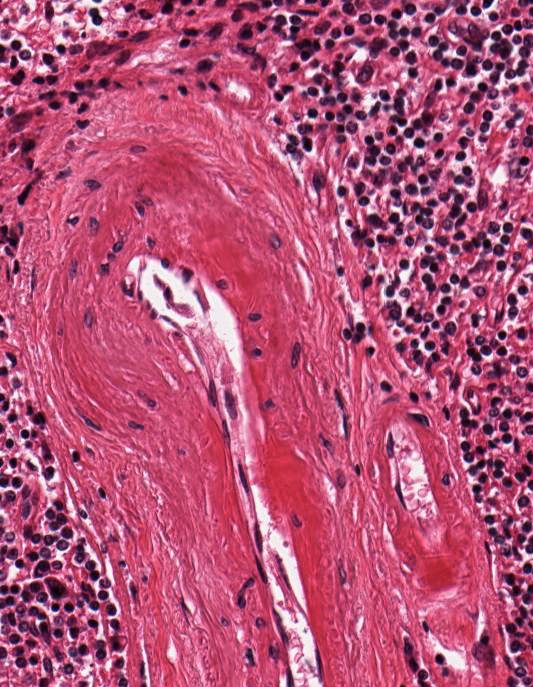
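Spleen. Two thick-walled vessels run lengthwise down the centre of the field, the larger on the left and the smaller on the lower right. Wavy pink fibres in the walls lie in layers following the course of the lumen, with sparse elongated, spindle-shaped nuclei scattered among them. Flattened, elongated nuclei line the narrow lumen of the larger vessel.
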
